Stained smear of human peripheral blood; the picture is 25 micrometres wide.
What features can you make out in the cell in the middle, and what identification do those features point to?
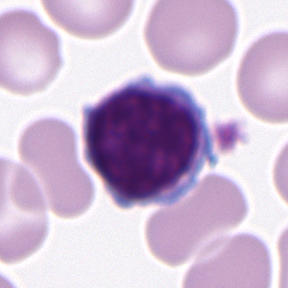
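Round nucleus, about 10 micrometres across, filling nearly the whole cell. Cytoplasm only a thin rim, pale blue where visible. Cell edge ragged, with small projections of cytoplasm. Typical lymphocyte.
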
